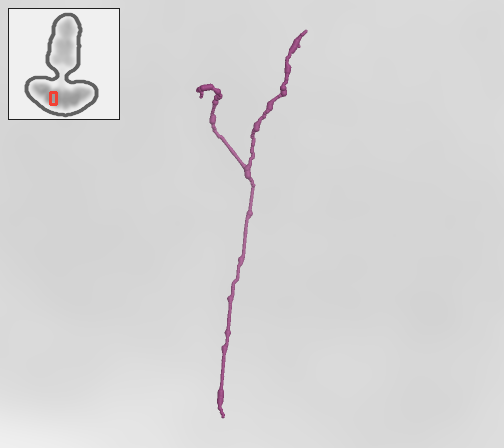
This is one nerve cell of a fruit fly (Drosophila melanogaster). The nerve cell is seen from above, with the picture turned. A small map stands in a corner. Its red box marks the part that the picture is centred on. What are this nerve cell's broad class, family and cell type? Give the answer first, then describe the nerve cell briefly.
Its broad class is sensory neuron entering the brain. The name of its family is class mechanosensory. Its cell type is JO-EV1. It is in the brain and does not reach the nerve cord. No cell body is drawn. It has a dozen or fewer branch ends.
